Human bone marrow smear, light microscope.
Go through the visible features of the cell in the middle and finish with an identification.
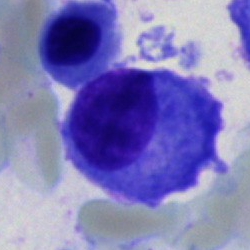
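The border of this cell is irregular, and small knobby projections run along its right edge. The nucleus lies off-centre, toward the left side of the cell. A broad rim of cytoplasm extends to the right of the nucleus, and no distinct granules are visible in it. This is a plasma cell.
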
